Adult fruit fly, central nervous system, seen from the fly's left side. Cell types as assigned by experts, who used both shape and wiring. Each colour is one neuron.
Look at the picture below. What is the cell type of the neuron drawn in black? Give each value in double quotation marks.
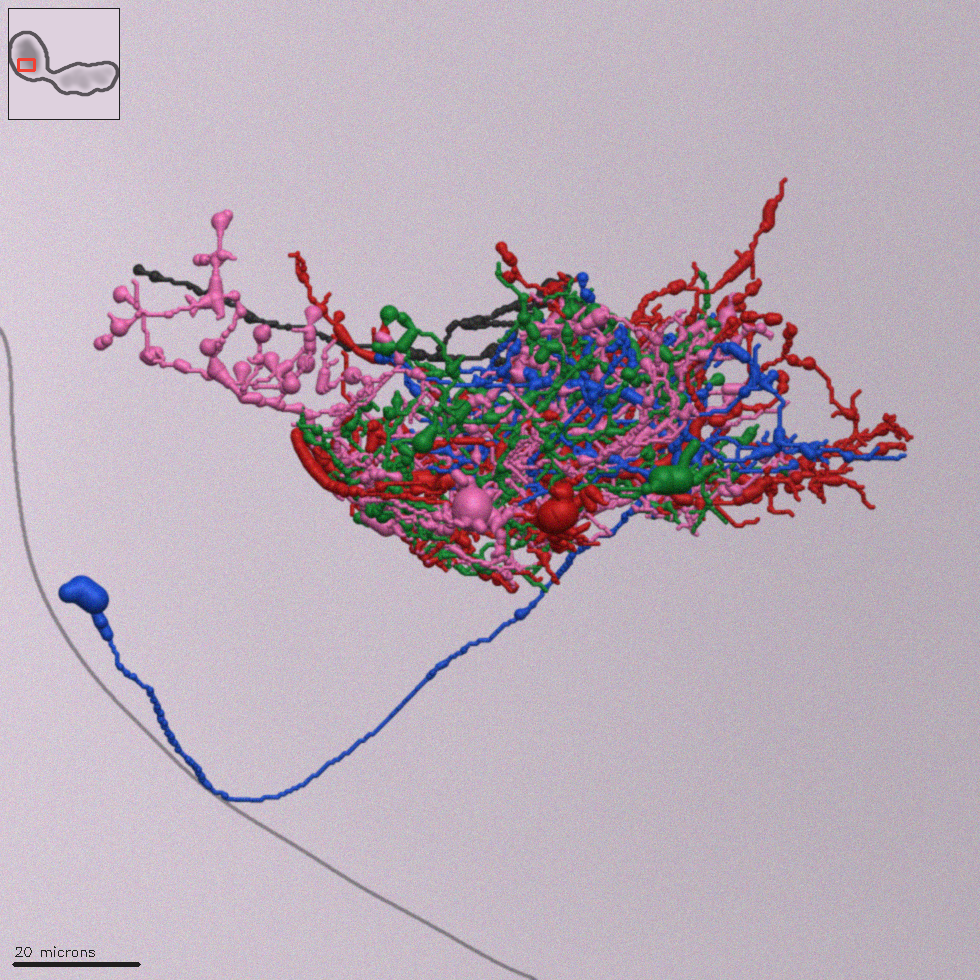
"JO-EV1"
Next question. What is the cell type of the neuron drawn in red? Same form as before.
"SAD110"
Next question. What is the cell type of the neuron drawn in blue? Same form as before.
"AMMC030"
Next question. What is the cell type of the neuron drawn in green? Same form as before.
"SAD114"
